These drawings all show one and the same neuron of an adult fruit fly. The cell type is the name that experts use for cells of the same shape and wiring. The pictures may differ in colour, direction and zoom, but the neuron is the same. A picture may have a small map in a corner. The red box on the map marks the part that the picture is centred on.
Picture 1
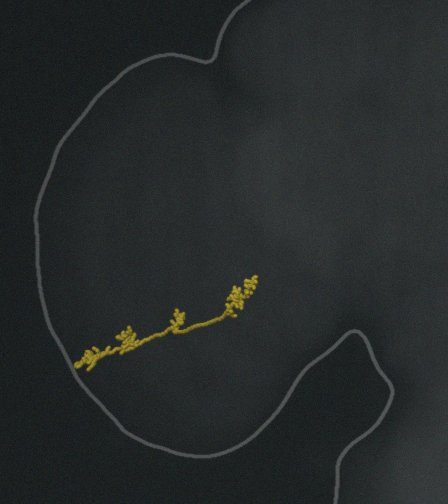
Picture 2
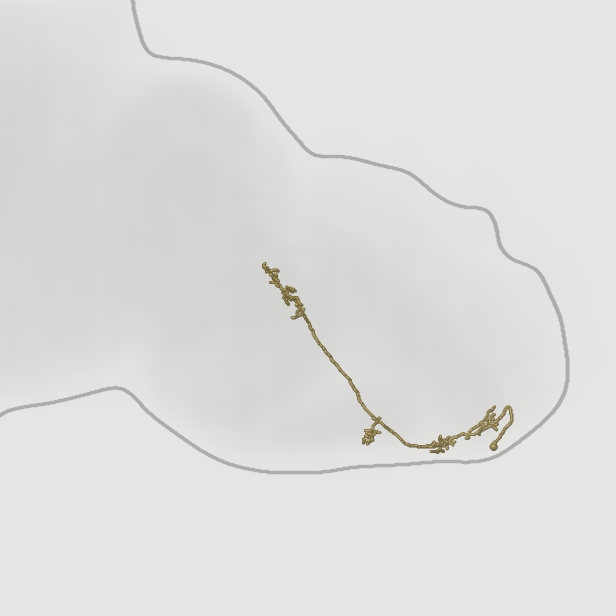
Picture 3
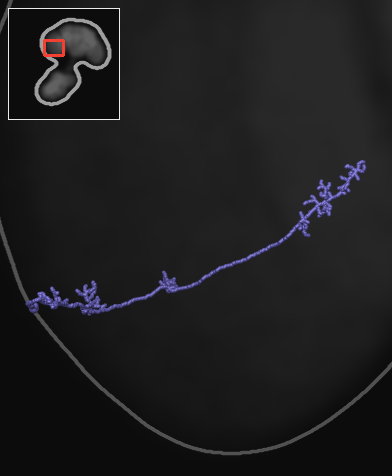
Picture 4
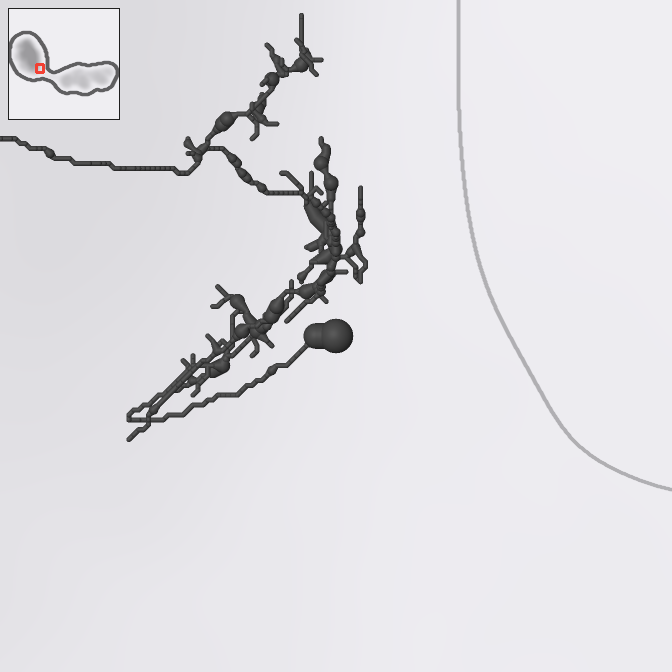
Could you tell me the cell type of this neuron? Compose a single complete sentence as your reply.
This neuron is a member of the TmY5a cell type.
